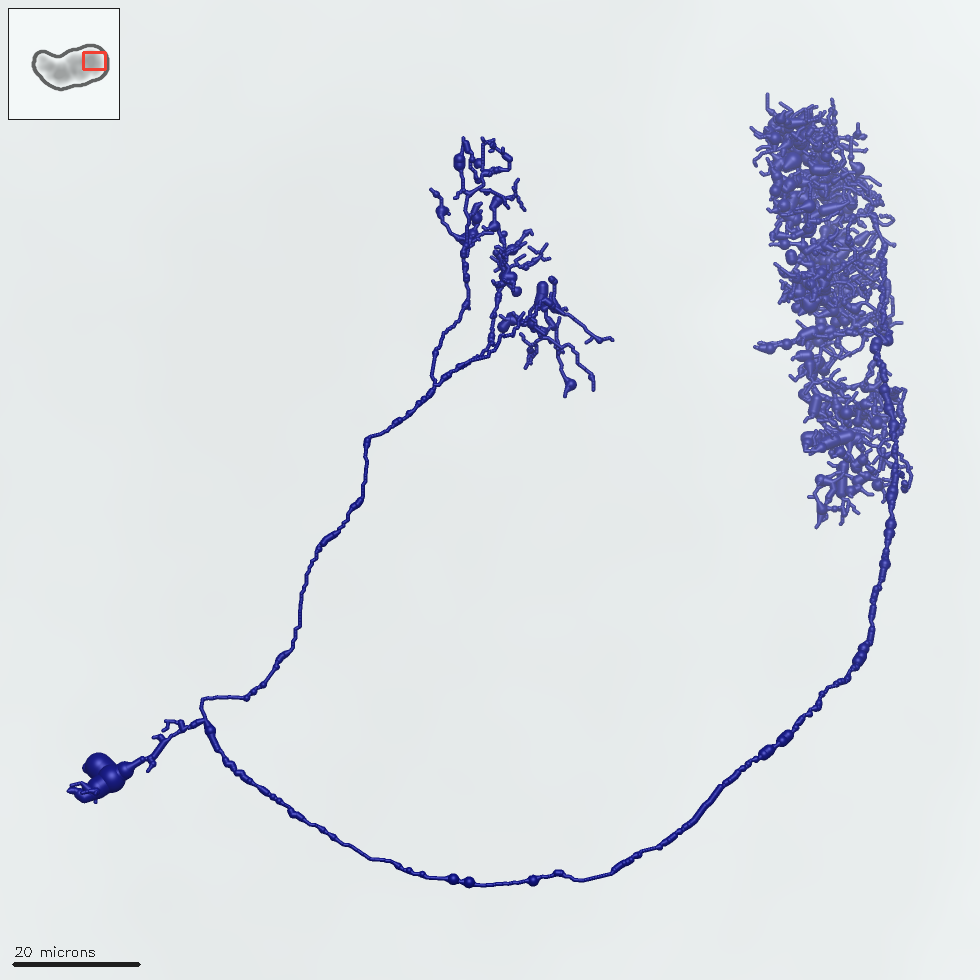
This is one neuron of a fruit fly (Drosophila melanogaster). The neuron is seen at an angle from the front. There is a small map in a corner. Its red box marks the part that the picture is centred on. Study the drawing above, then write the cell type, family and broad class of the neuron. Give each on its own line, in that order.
MeLo9
MeLo
optic-lobe intrinsic neuron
